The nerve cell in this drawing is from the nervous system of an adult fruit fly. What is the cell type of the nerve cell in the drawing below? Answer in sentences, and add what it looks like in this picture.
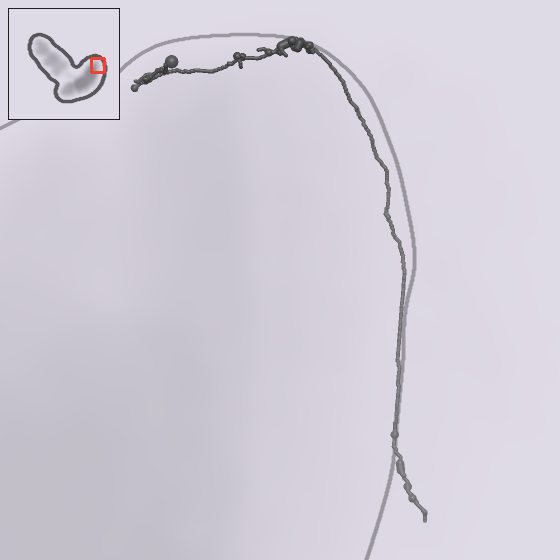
The cell type is C3. Its broad class is optic-lobe intrinsic neuron. It lies in the brain. As drawn here it is taller than it is wide.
